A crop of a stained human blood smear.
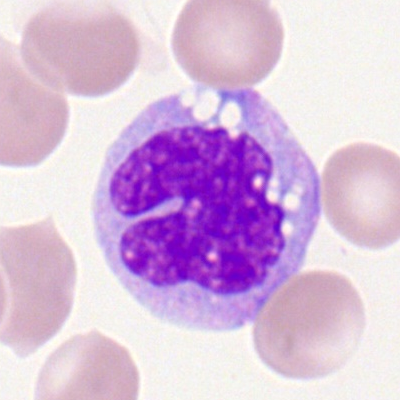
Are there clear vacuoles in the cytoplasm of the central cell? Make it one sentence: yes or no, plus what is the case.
Yes, inside the cytoplasm of this cell lie one or more clear vacuoles.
